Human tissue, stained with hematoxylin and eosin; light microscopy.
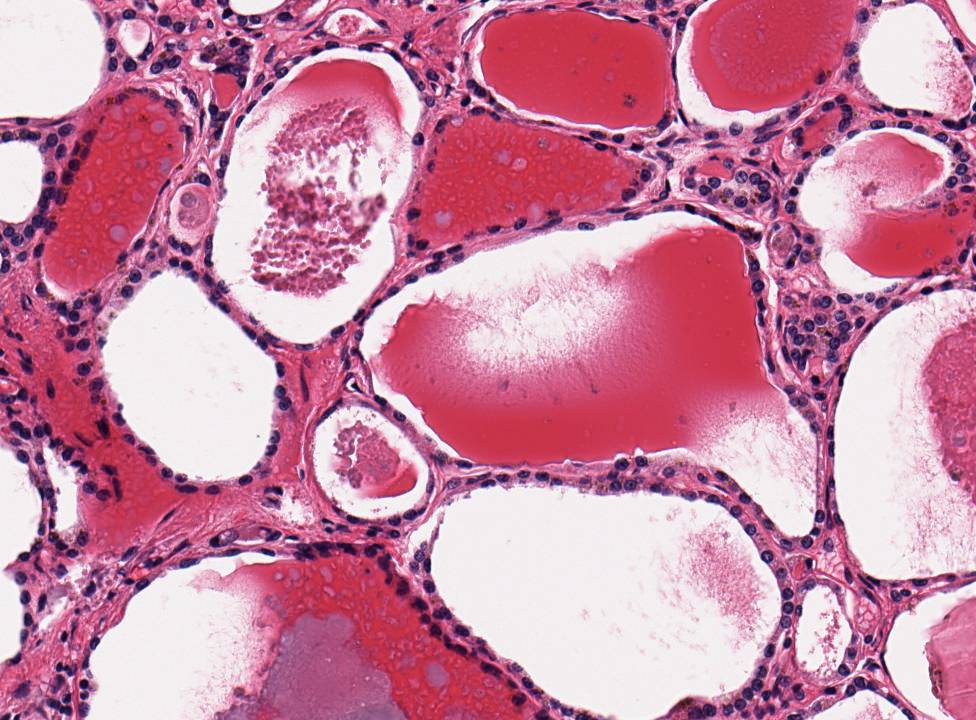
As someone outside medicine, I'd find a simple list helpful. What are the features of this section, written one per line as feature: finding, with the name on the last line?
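Follicles: closely packed, rounded to irregular, widely varying size
Largest: across the centre
Lining: single layer, flattened to low cuboidal cells
Nuclei: small, dark, round
Lumens: many homogeneous deep pink, others largely white, empty
Upper centre-left follicle: loose clump of granular pink material
Name: thyroid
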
